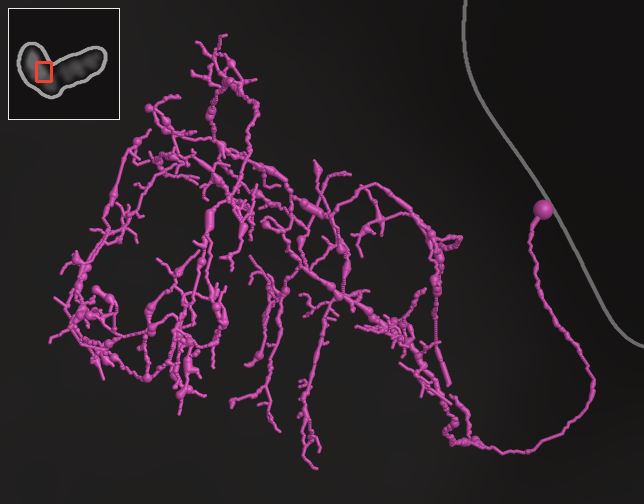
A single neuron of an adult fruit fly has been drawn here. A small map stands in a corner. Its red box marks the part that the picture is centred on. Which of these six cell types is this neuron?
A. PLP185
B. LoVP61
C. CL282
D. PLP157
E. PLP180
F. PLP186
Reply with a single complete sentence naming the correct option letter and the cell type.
Identified by cell type, the neuron is PLP180 from option E.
